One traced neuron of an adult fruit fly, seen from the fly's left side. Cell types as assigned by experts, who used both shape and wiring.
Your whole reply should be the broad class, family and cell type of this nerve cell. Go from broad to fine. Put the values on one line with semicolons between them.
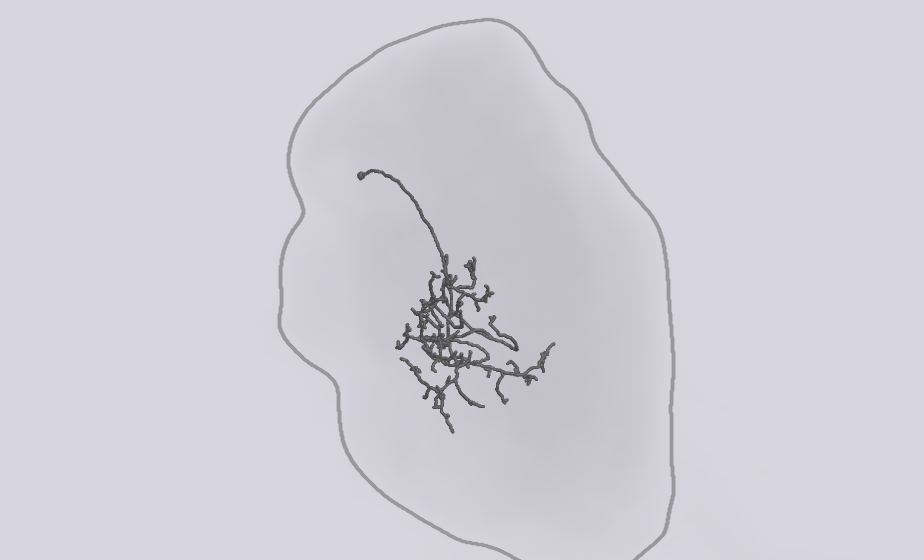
central-brain intrinsic neuron; hemilineage WEDd1; SAD009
